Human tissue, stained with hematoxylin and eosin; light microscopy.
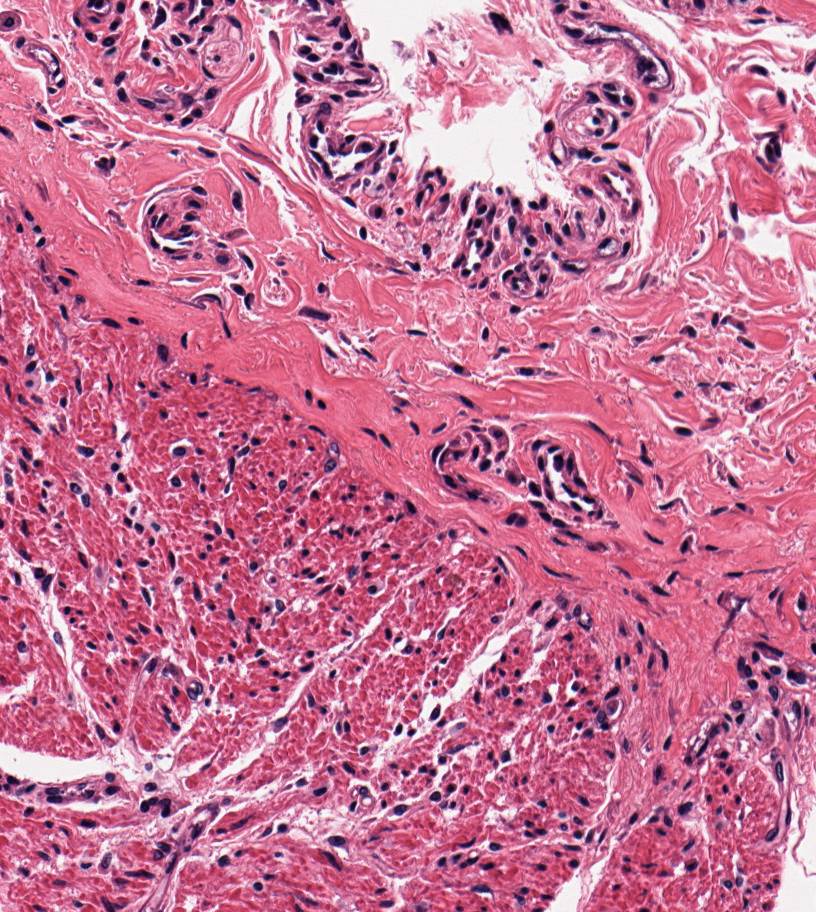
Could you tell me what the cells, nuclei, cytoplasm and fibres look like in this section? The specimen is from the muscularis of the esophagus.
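Notice the dense pink collagen band crossing from upper left to lower right, muscle below, connective tissue above. Lower left, the muscle is cut mostly across: small pink rounded or polygonal profiles. Their bright pink cytoplasm lacks visible cross-striations. Narrow white clefts divide it into bundles.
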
